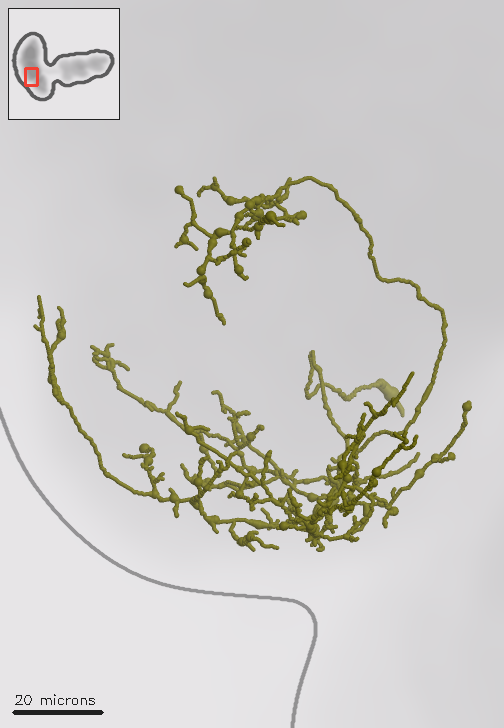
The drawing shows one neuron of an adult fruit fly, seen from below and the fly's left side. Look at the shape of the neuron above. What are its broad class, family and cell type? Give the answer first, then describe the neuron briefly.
It is a central-brain intrinsic neuron. The family is hemilineage VLPl4_anterior. Its cell type is AVLP394. It lies in the brain. By the scale bar it is about 100 microns wide in this view. The picture shows dozens of branch ends.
